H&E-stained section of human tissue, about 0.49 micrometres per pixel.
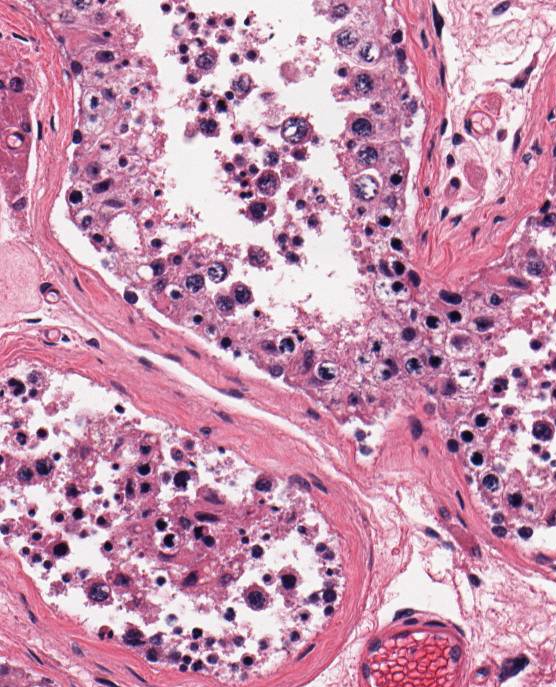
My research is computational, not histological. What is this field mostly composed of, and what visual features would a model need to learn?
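These are seminiferous tubule profiles, several rounded tubules parted by bands of pink fibrous tissue. Each is bounded by a thick, layered pink wall with flattened, elongated nuclei following its curve. Many cells inside carry large round nuclei with coarse, clumped dark chromatin.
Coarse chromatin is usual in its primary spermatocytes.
Small, round, very dark nuclei are scattered among them.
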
